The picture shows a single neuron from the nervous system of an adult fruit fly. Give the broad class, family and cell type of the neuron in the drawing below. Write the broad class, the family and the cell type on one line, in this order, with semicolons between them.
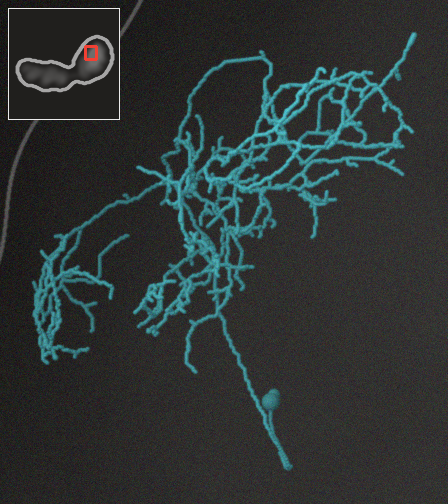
central-brain intrinsic neuron; hemilineage VPNl&d1_dorsal; LHAV5a8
